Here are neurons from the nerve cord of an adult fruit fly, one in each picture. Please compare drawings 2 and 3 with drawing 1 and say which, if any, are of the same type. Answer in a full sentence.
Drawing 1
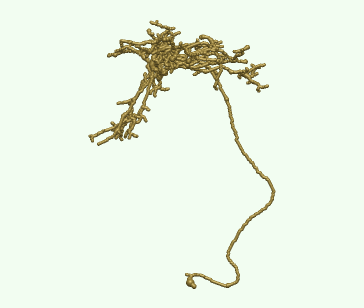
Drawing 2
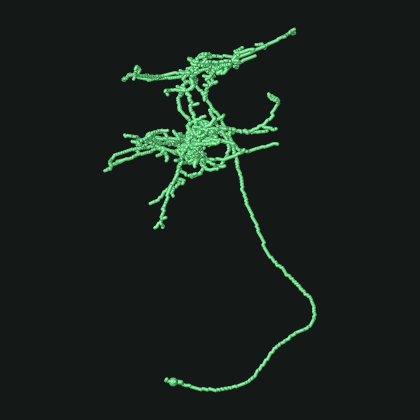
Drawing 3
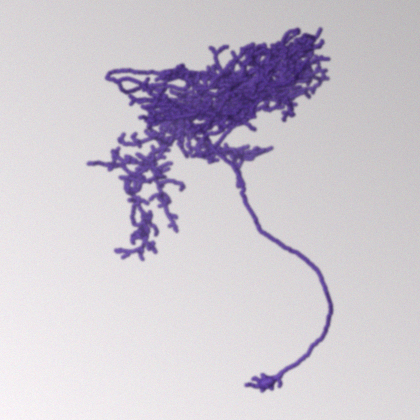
None of them is of the same cell type.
